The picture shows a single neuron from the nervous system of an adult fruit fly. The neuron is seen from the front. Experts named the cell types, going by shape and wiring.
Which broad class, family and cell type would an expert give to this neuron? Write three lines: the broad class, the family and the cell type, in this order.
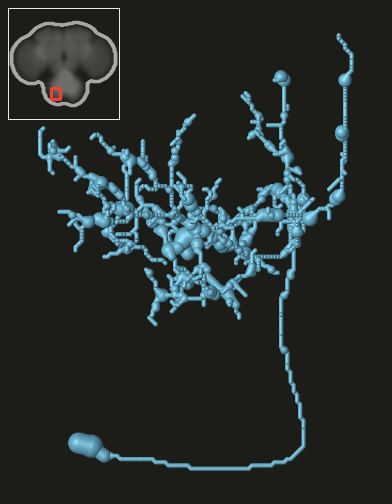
nerve-cord intrinsic neuron
hemilineage 20A.22A
IN20A.22A058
